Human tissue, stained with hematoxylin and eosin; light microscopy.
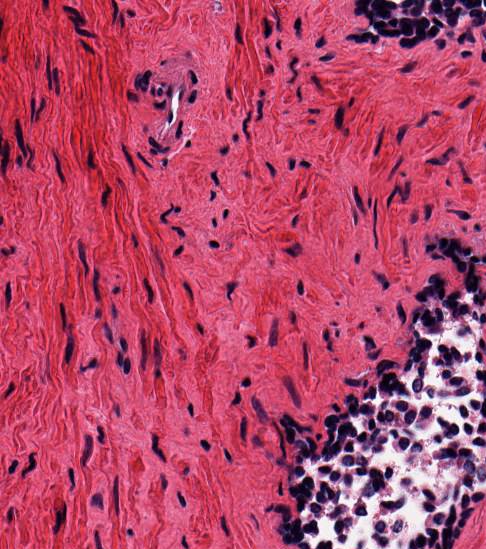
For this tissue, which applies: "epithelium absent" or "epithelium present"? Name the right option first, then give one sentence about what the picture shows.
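Epithelium absent. No epithelium is present anywhere in the field.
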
